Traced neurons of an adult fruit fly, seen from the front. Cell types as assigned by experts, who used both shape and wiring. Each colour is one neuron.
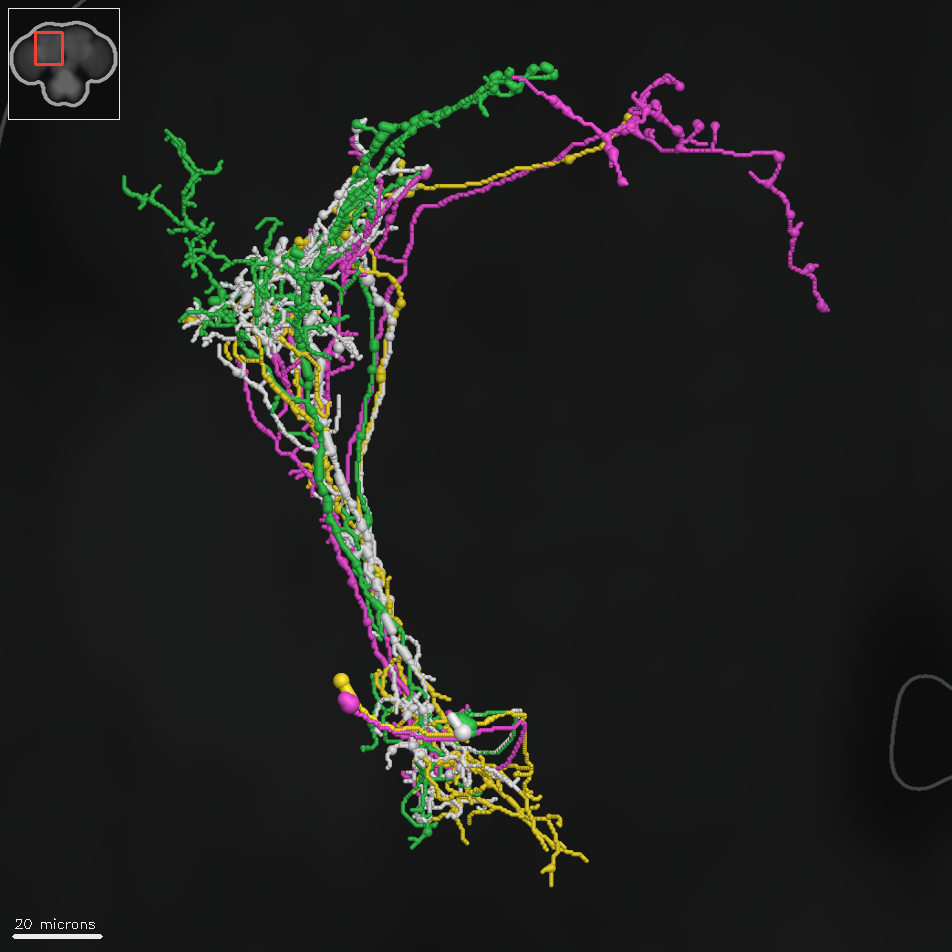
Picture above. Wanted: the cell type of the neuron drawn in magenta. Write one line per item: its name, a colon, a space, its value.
cell type: PLP028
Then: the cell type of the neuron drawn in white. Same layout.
cell type: WEDPN2B_b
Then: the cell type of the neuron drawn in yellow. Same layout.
cell type: WEDPN2A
